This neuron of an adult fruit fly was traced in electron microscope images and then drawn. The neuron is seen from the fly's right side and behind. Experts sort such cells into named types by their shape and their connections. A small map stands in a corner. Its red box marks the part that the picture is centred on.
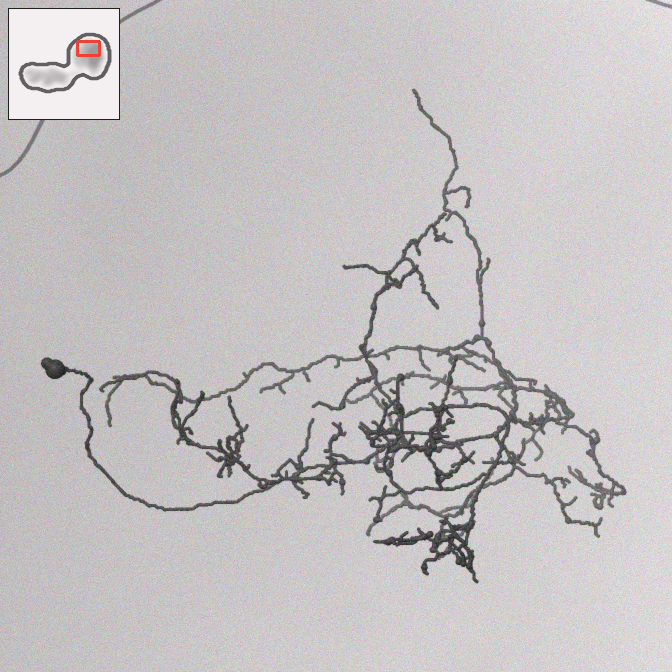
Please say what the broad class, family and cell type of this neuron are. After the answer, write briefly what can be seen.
This is a central-brain intrinsic neuron. Its family is hemilineage DL1_ventral. Its cell type is AVLP522. The cell body is on the left of the picture. In this view it is about as wide as it is tall.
